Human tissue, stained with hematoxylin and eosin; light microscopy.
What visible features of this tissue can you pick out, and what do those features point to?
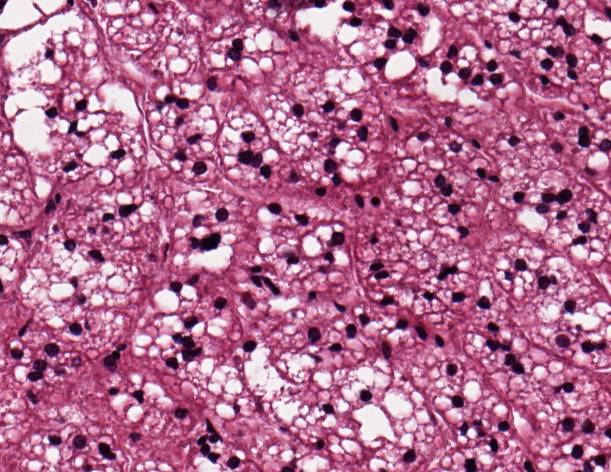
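Cytoplasm is filled with many small clear vacuoles, giving a foamy, bubbly appearance. Nuclei are small, round and darkly stained. The cells are fairly uniform in size and appearance across the field, and stroma is scant, confined to thin septa between cell nests. Adrenal gland is the tissue shown.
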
